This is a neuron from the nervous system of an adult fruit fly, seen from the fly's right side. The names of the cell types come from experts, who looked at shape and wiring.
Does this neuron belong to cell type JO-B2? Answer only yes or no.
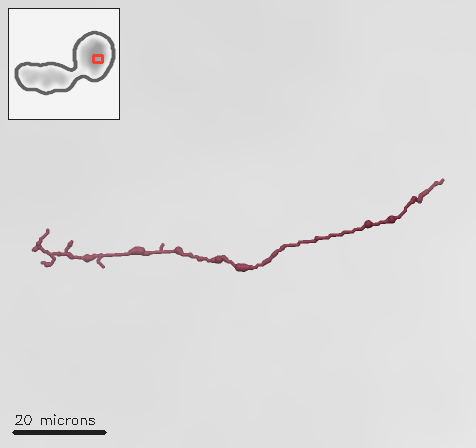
no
